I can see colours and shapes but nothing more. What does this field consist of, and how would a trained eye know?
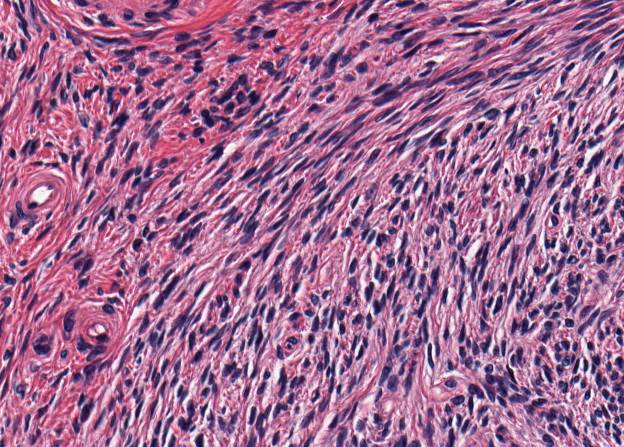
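The field mainly shows ovarian cortex. Most nuclei are elongated, dark-staining and tapered at their ends, in spindle cells with scant pale pink cytoplasm and indistinct borders.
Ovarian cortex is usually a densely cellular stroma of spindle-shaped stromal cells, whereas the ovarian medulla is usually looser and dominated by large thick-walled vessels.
In the upper left, the pink collagenous stroma is denser and the cells sparser. No epithelium or glands are present.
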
